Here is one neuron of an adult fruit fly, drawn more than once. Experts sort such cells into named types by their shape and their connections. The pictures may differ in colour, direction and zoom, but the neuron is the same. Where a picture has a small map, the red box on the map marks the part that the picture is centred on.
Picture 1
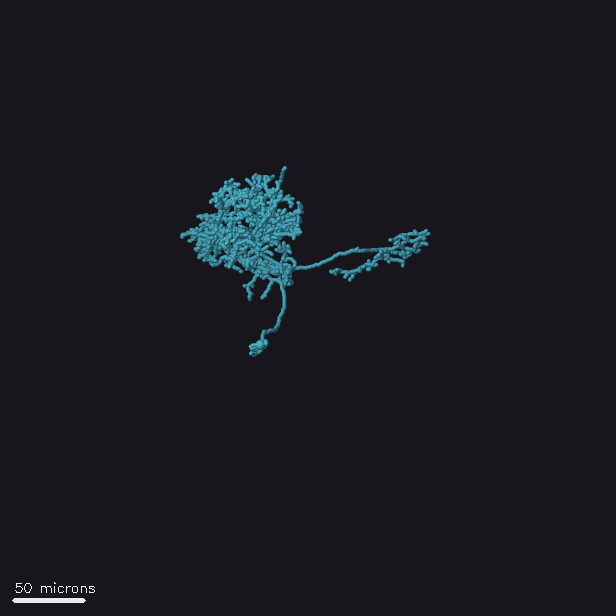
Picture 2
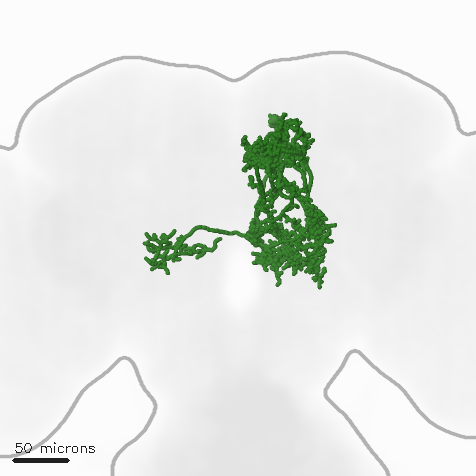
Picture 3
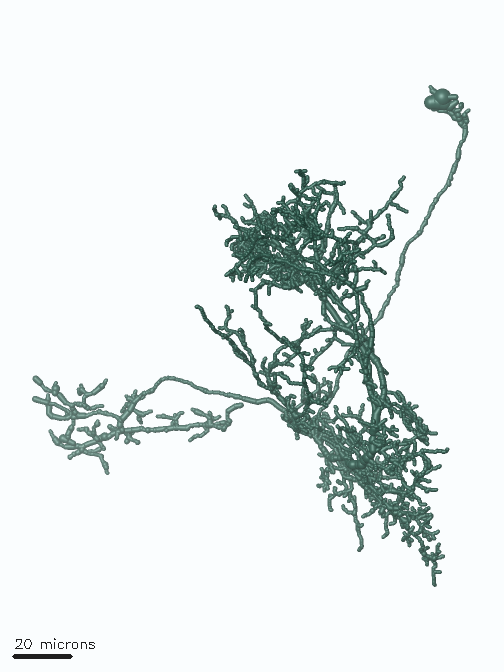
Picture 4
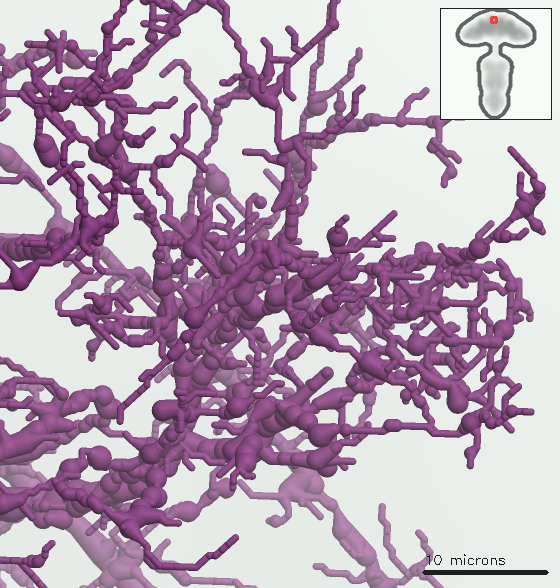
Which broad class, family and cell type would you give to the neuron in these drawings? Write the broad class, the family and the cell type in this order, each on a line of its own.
central-brain intrinsic neuron
MBON
MBON26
